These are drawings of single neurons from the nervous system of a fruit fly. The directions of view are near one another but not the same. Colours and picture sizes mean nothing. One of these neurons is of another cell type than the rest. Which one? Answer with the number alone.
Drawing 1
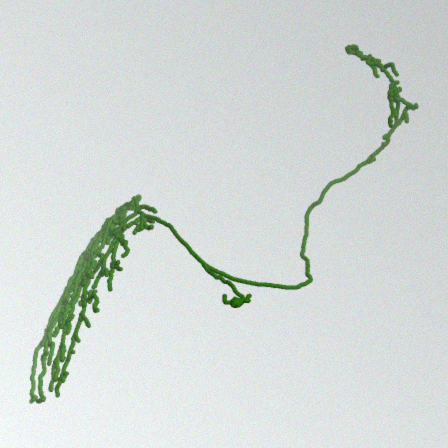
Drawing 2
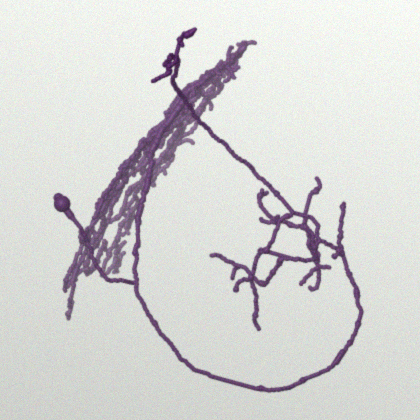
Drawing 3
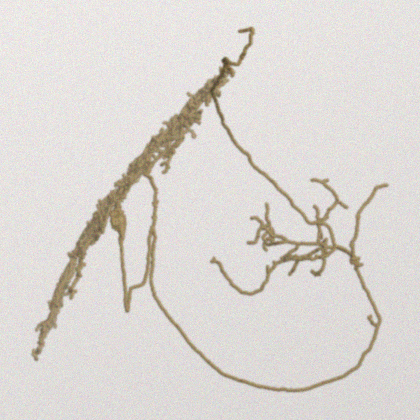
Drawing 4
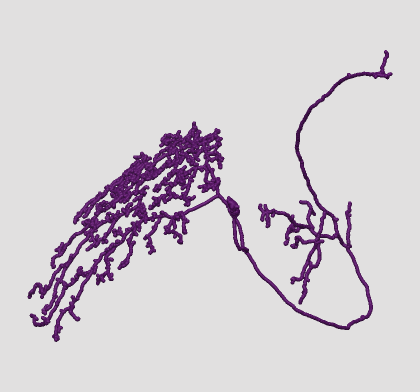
1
